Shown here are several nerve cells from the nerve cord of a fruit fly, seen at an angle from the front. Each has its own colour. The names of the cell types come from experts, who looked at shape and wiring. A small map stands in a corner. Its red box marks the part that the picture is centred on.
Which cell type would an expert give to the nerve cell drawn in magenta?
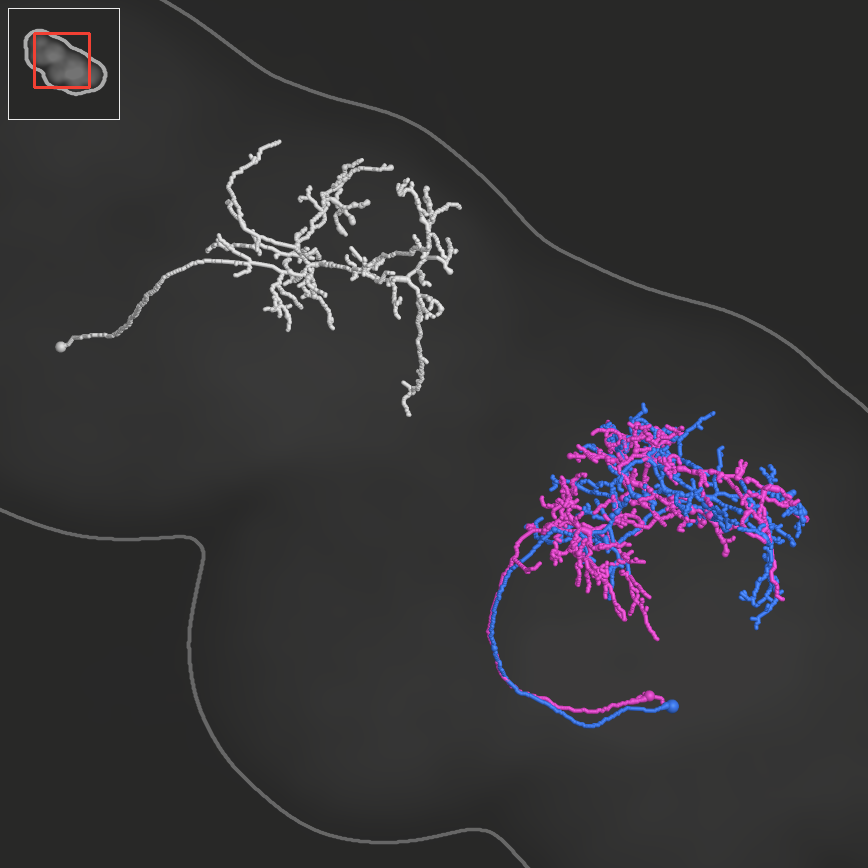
IN04B103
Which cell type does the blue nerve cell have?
IN04B092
